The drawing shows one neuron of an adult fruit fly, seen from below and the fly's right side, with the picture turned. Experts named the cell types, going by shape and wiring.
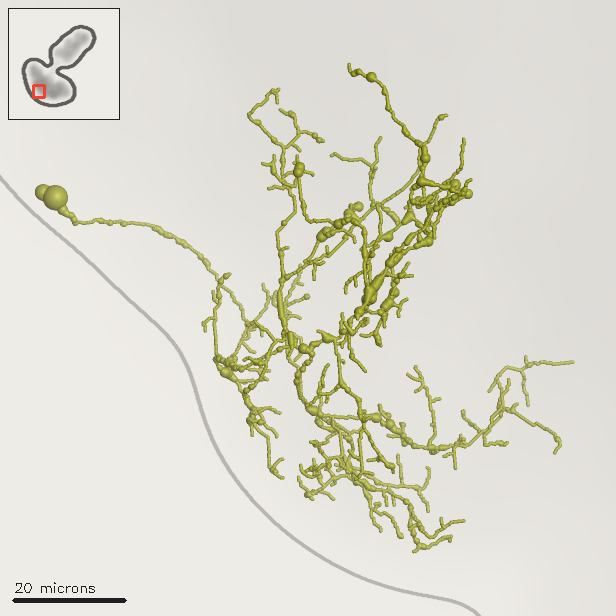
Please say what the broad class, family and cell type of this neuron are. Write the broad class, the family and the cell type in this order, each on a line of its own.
central-brain intrinsic neuron
hemilineage AOTUv1_medial
CRE043_a3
